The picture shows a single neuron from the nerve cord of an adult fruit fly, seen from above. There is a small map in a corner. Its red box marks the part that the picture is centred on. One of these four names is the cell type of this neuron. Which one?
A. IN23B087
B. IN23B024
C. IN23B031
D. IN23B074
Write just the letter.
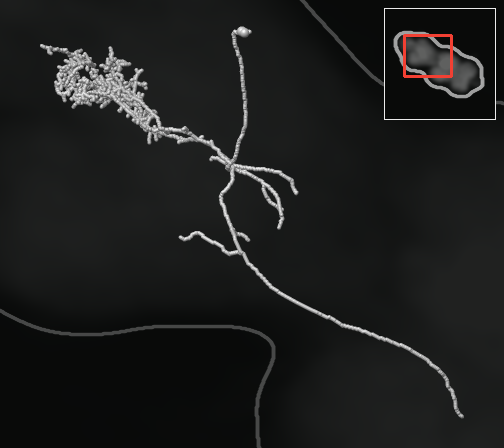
C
